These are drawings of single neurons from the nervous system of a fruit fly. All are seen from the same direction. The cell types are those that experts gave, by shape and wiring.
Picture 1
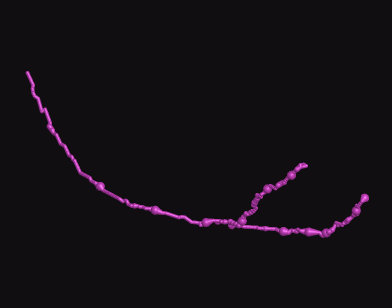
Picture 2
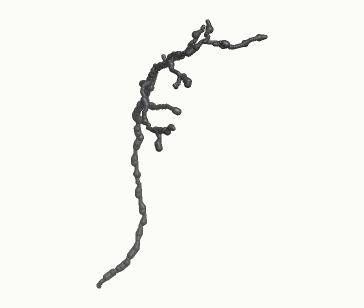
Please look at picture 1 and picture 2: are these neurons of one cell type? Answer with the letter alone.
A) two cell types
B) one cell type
B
